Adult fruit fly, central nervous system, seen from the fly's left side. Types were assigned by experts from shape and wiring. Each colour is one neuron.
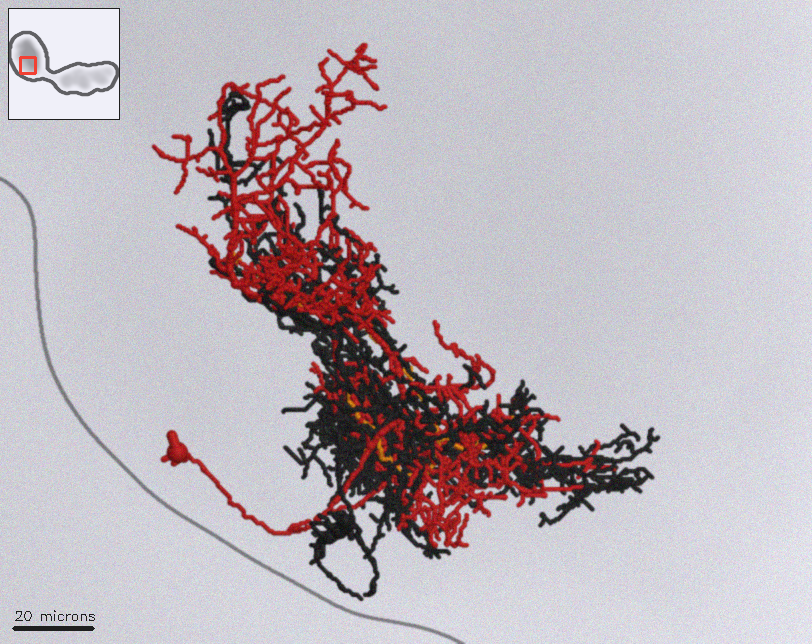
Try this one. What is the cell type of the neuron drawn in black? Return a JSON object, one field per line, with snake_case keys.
{
 "cell_type": "GNG516"
}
